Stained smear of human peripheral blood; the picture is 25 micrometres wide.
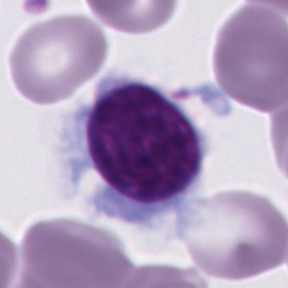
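Hairy cell, the nucleated cell at the centre of a stained peripheral blood smear. Notice the fine hair-like projections of cytoplasm fringing most of its margin. The cytoplasm is pale blue and shows no granules. Its rim is wider on the left and lower sides than on the right.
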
